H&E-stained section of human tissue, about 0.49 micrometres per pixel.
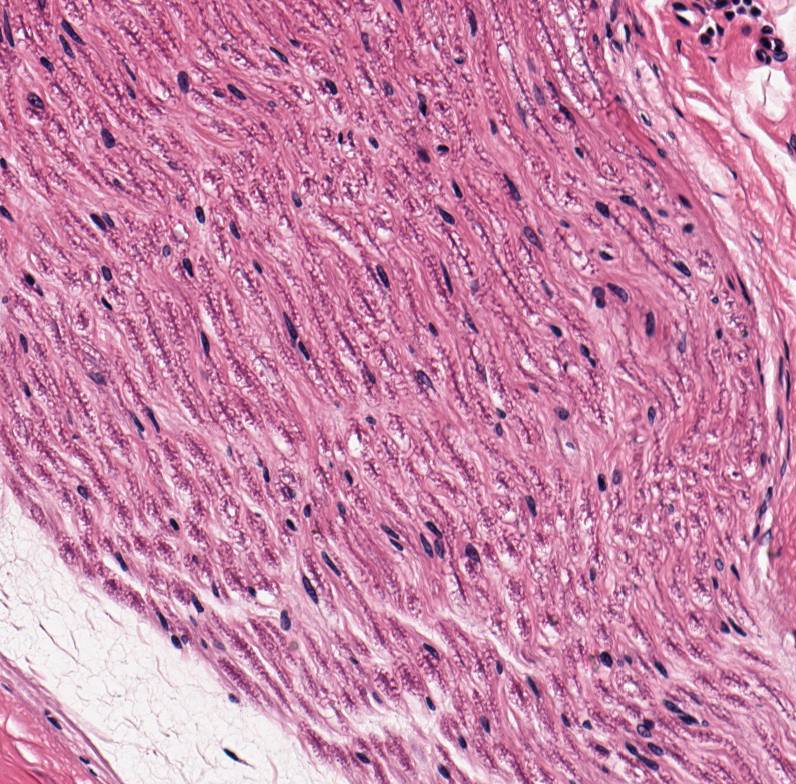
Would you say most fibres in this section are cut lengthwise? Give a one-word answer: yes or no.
Yes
